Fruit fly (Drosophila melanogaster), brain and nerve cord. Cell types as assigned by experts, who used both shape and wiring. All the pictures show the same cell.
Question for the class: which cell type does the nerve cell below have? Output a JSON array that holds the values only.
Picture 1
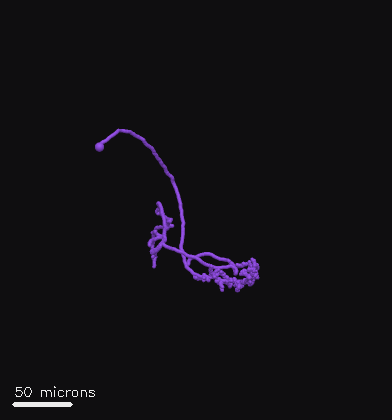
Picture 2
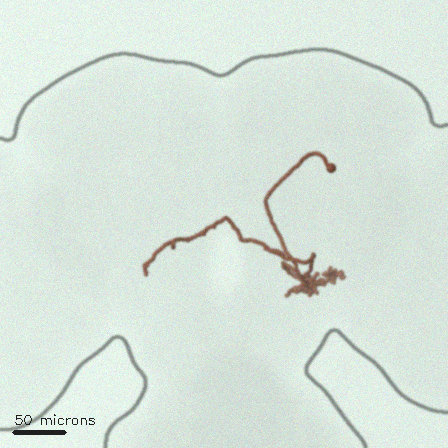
["WED004"]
